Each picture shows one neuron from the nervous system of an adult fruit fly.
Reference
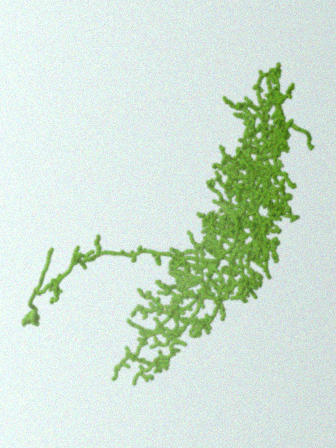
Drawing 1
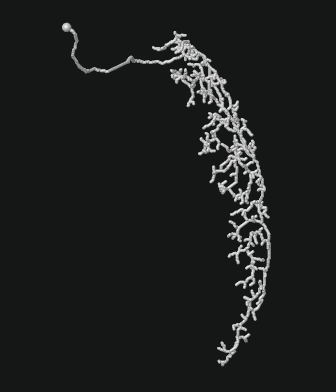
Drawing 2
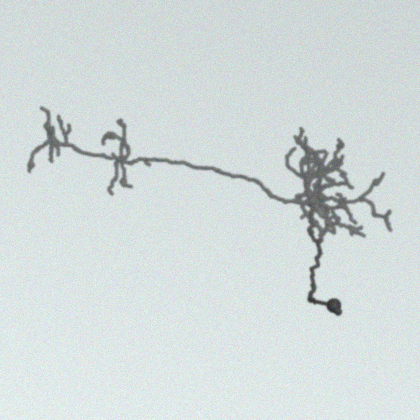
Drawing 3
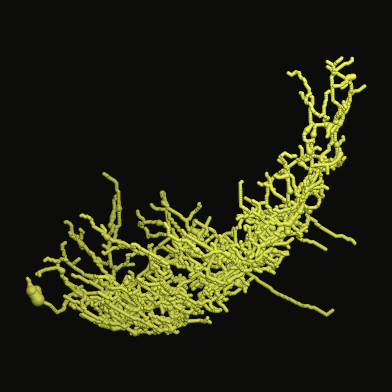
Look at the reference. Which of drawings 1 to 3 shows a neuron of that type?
3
